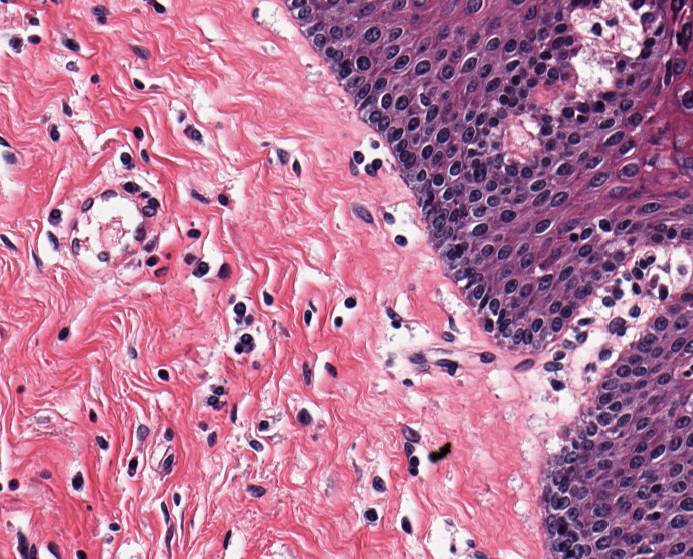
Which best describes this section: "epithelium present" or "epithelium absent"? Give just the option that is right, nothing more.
Epithelium present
